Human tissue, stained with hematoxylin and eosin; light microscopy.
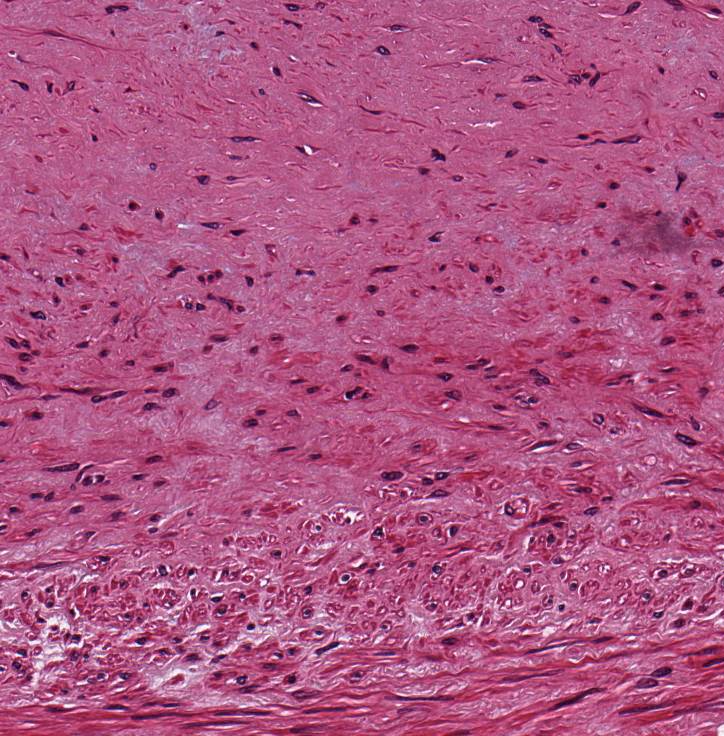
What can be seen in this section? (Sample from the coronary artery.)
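The field is layered: a broad pale fibrous zone takes the upper two-thirds, a denser cellular band the lower part. The upper zone contains sparse small spindle and stellate nuclei in a pale pink fibrillar matrix; most elongated nuclei and fibres there run roughly horizontally.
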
